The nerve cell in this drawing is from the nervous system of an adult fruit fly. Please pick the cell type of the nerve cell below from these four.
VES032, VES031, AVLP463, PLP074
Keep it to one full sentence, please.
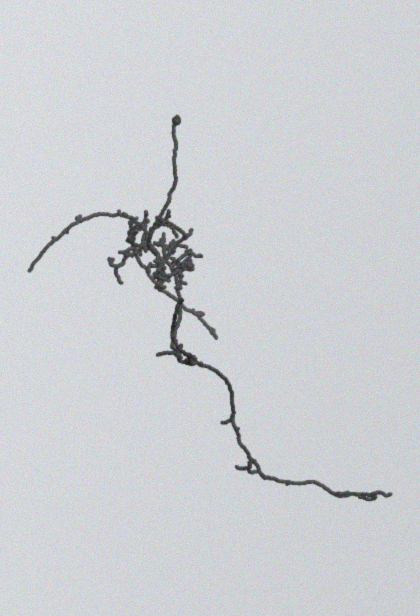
This nerve cell is a cell of type VES031.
